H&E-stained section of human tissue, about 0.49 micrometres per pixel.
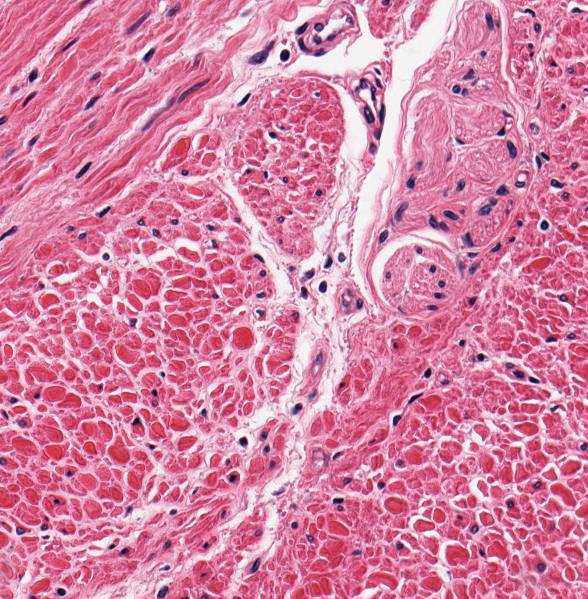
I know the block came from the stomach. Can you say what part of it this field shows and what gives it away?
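This field shows smooth muscle: closely packed, bright eosinophilic fibres, mostly cut across as round to polygonal profiles.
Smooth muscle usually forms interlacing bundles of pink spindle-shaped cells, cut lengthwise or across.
Upper left fibres run lengthwise, slanting up to the right.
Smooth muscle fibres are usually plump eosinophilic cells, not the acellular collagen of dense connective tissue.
A pale, clefted band of loose connective tissue runs top to bottom through the middle, splitting the fibres into bundles.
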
